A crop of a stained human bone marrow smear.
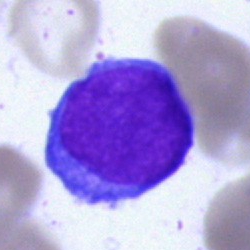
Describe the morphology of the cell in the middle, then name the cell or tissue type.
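Roughly round outline, edge slightly uneven. Chromatin fine and evenly spread, no coarse clumps. Cytoplasm a thin deep-blue rim, widest along the lower-left edge. This is a blast.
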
